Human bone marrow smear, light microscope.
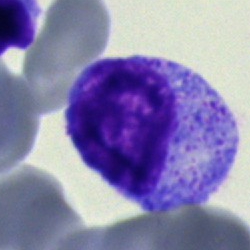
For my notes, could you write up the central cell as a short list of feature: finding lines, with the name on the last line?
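Nucleus position: toward the left side of the cell
Chromatin stain: deep purple
Cytoplasm shape: a broad crescent on the right side
Granules: small and purple, scattered through the cytoplasm
Cell: promyelocyte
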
